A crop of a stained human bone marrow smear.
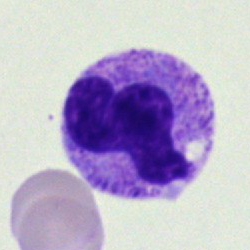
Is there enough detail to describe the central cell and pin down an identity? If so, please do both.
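Let's start with the outline, which is roughly round. Now follow the nucleus and you'll see it narrow into a tapering extension toward the lower right. The cytoplasm around it stains pale lilac. On the right, beside the tip of the nucleus, one small clear vacuole lies in the cytoplasm. This cell is a band neutrophil.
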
